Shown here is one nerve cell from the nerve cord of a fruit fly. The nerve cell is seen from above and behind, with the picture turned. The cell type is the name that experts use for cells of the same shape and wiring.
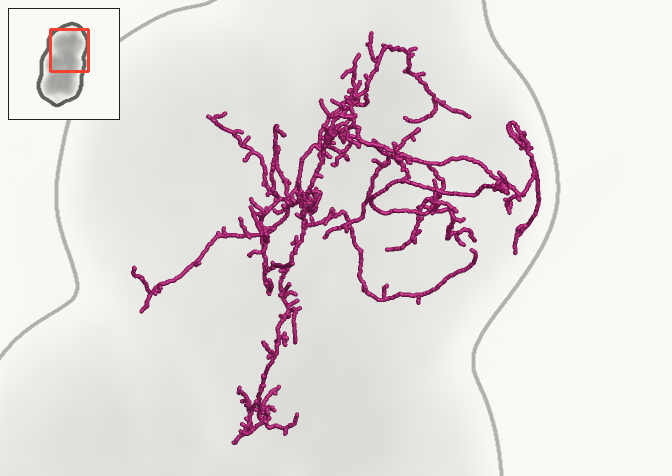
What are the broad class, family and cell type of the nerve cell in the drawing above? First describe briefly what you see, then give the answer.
The picture shows dozens of branch ends. In this view it is about as wide as it is tall. Its broad class is nerve-cord intrinsic neuron. The family is hemilineage 03A. Its cell type is IN03A050.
